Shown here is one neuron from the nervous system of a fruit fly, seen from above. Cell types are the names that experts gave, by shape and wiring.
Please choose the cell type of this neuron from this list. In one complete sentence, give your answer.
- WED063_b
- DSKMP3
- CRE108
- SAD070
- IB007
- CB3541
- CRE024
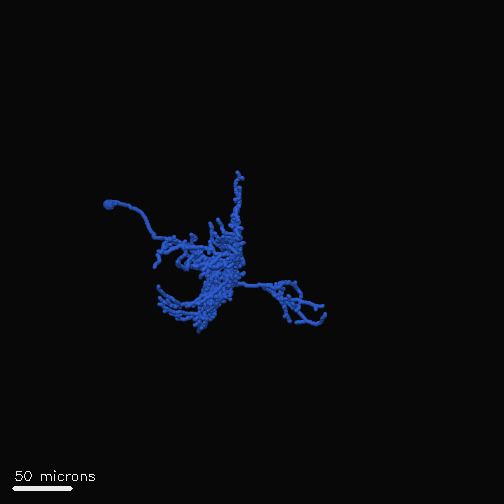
Regarding its cell type, the neuron is IB007.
